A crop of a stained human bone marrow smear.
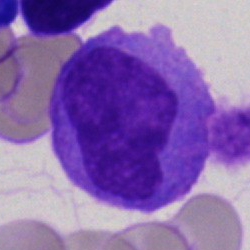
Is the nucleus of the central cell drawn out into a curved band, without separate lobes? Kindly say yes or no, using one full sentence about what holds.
No, the nucleus takes the form of a single compact round or oval mass.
